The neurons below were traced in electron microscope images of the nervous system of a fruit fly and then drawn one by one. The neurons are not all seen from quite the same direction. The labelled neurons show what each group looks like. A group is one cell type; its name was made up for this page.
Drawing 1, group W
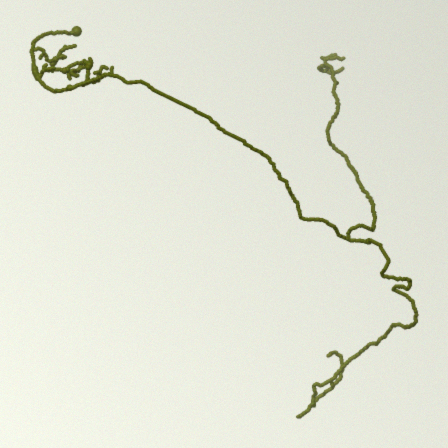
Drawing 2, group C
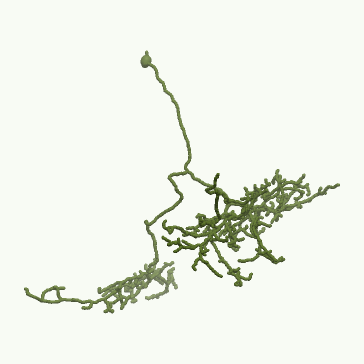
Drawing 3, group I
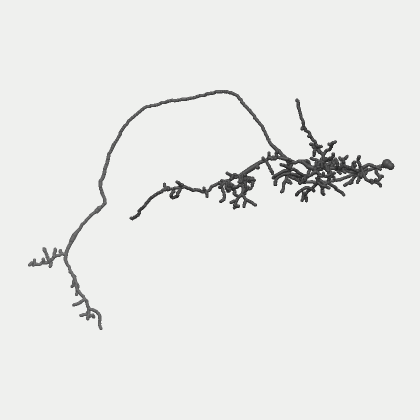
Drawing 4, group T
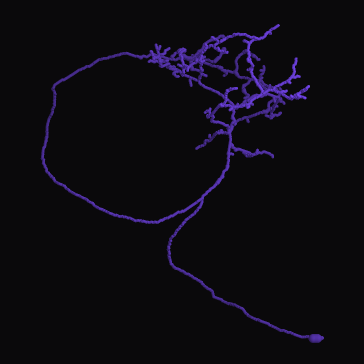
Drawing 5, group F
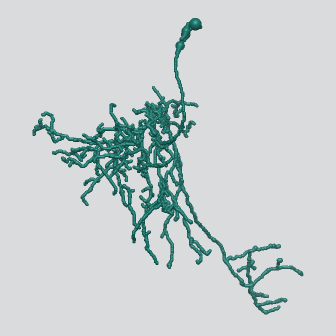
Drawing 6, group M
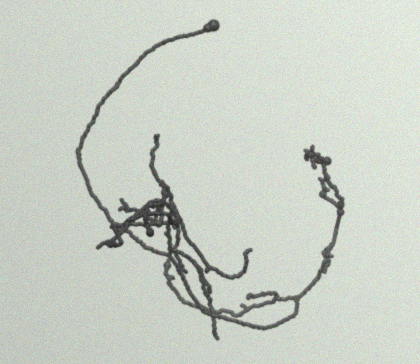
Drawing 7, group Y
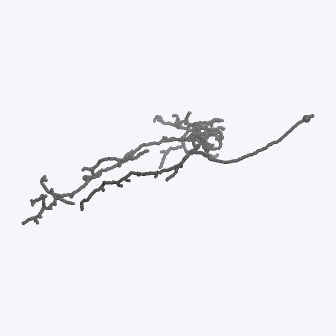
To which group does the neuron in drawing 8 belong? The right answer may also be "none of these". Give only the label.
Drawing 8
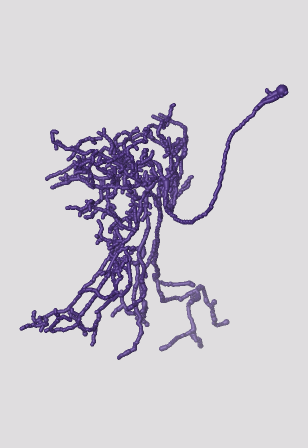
group F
